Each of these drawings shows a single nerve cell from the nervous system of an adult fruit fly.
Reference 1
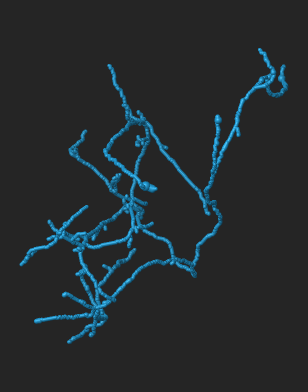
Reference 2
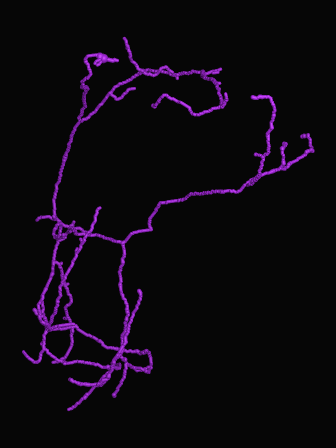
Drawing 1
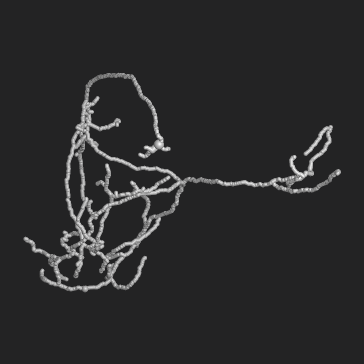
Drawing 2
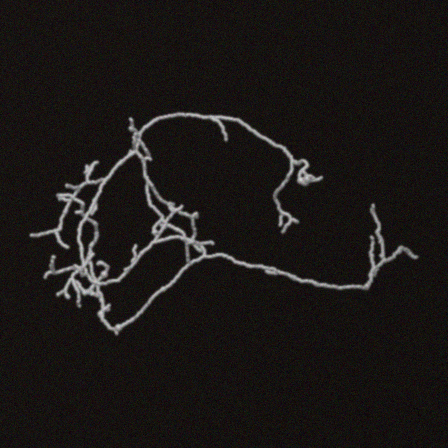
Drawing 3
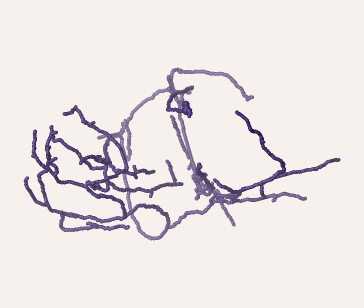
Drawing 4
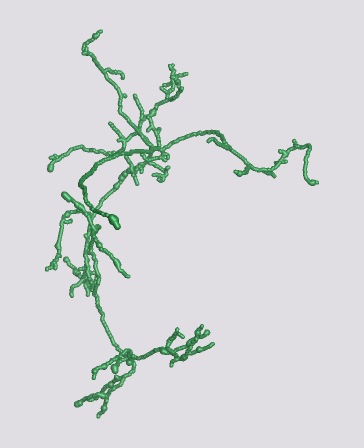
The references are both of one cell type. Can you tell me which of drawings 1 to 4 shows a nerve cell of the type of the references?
Drawing 2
